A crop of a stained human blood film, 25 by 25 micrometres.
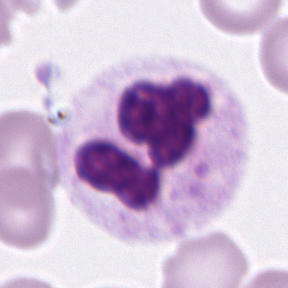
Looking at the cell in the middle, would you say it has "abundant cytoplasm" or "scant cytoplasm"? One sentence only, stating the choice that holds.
Around the nucleus lies a broad area of cytoplasm.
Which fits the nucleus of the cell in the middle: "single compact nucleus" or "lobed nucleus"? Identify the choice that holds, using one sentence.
Within the cell, the nucleus is split into distinct lobes.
